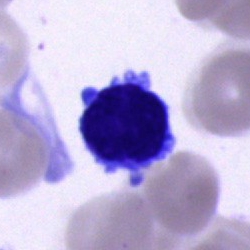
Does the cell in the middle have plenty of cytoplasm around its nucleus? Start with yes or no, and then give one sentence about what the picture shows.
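No. The cytoplasm is scant, forming only a thin blue rim around the nucleus.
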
